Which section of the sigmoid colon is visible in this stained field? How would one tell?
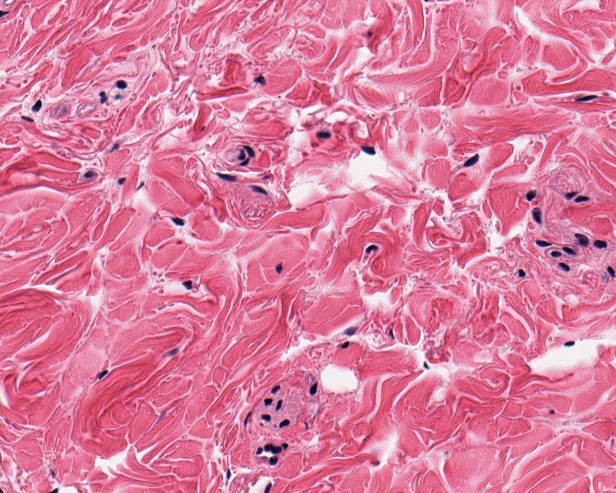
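First, the part: loose connective tissue. Next, the fibres: thick, bright pink collagen bundles fill the whole field, interwoven in many directions rather than lying parallel. Then the cells: they are sparse, with small, dark, elongated nuclei scattered between the bundles and no cytoplasm visible around them.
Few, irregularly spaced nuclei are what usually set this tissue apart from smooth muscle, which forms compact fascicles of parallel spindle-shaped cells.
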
